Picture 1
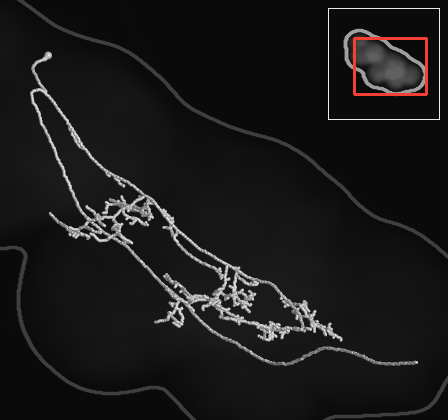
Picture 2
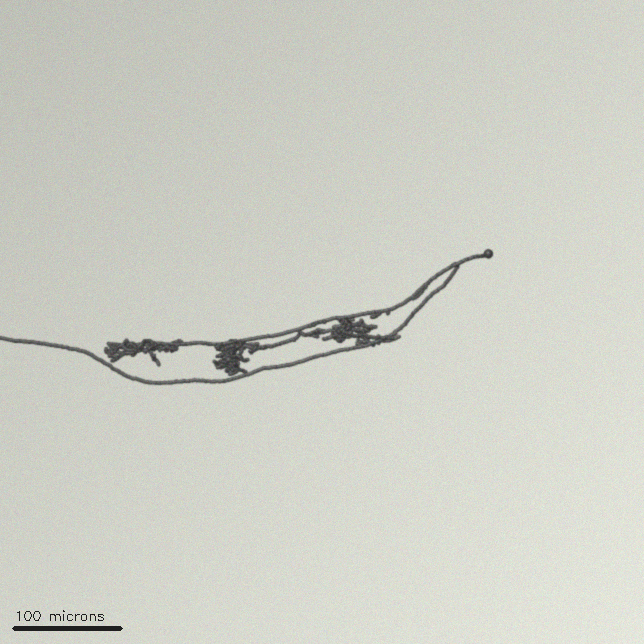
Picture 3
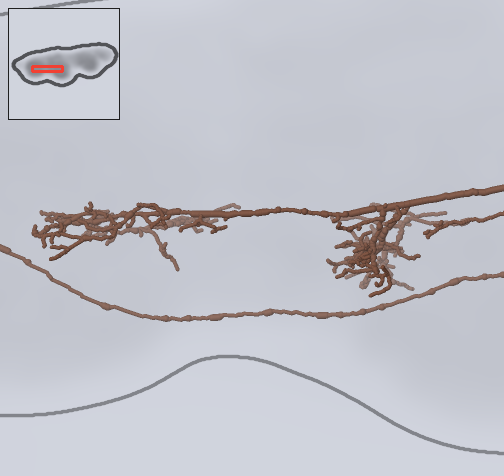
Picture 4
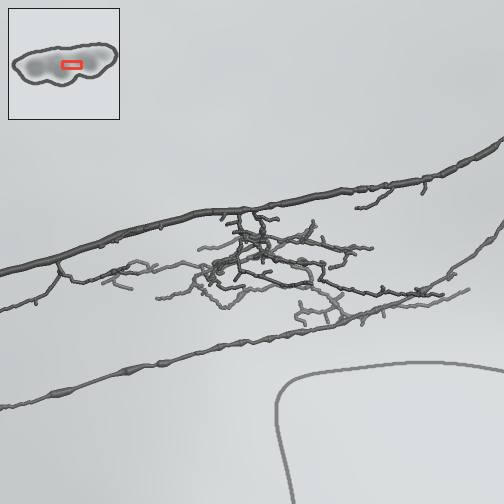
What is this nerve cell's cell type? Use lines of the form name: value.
cell type: ANXXX098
